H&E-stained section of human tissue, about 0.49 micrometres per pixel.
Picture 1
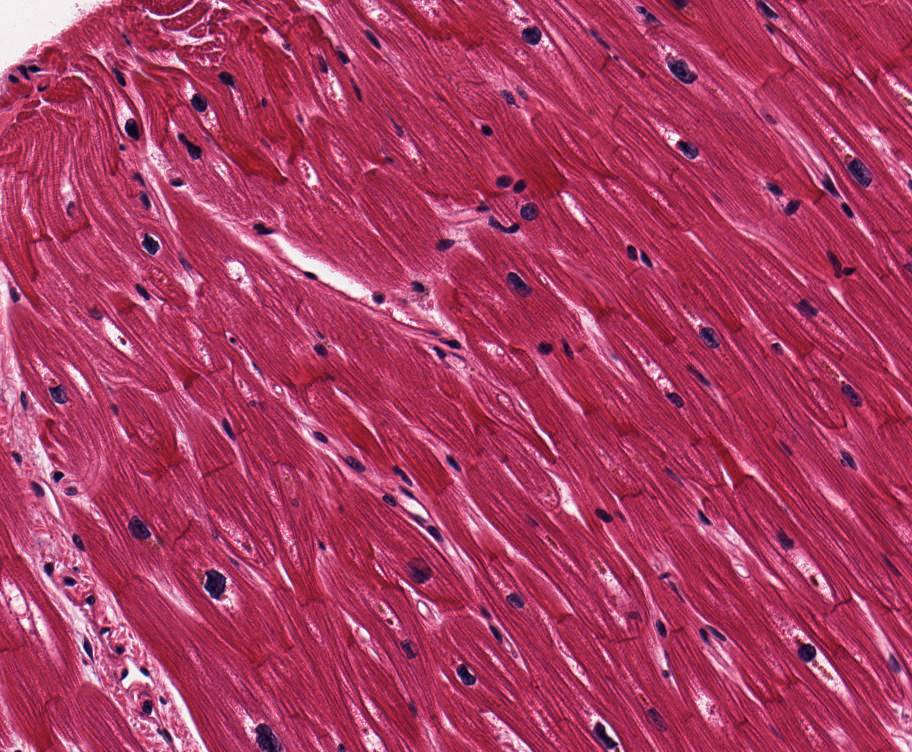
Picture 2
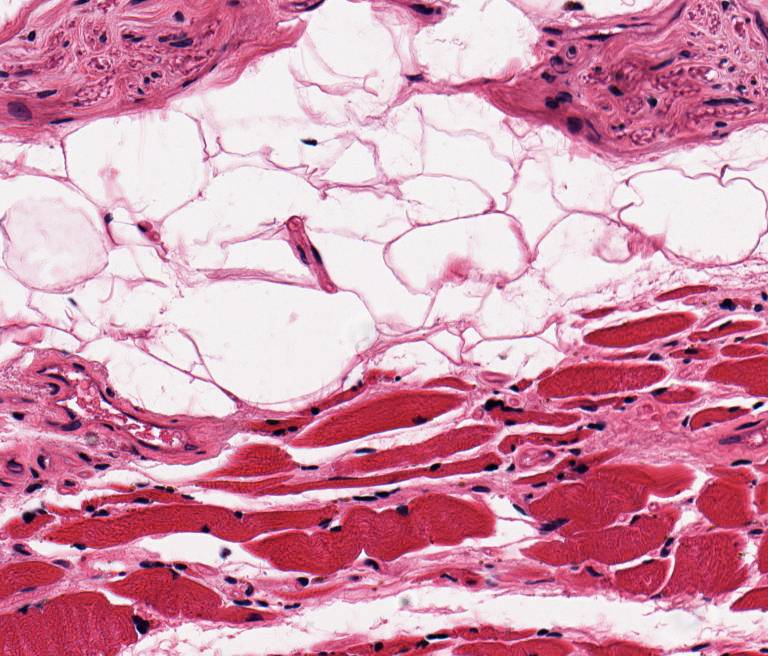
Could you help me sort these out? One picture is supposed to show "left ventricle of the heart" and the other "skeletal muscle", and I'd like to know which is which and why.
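Picture 1 is the left ventricle of the heart, and picture 2 is skeletal muscle. In the first, the muscle fibres run roughly parallel on a diagonal from the upper left toward the lower right, and they branch and join their neighbours. Its nuclei sit centrally, and many have pale clear zones at their ends. There's also a strip of paler, looser connective tissue along the lower left edge. In the second, the dark, elongated nuclei lie at the edges of the fibres instead.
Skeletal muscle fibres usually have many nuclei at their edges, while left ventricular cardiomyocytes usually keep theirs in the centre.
Those skeletal fibres stain a deeper red than the pale pink connective tissue between them. You'll see fat cells there too, as large empty polygonal spaces edged by thin pink membranes, with a single small thin-walled vessel running obliquely among them left of centre.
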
